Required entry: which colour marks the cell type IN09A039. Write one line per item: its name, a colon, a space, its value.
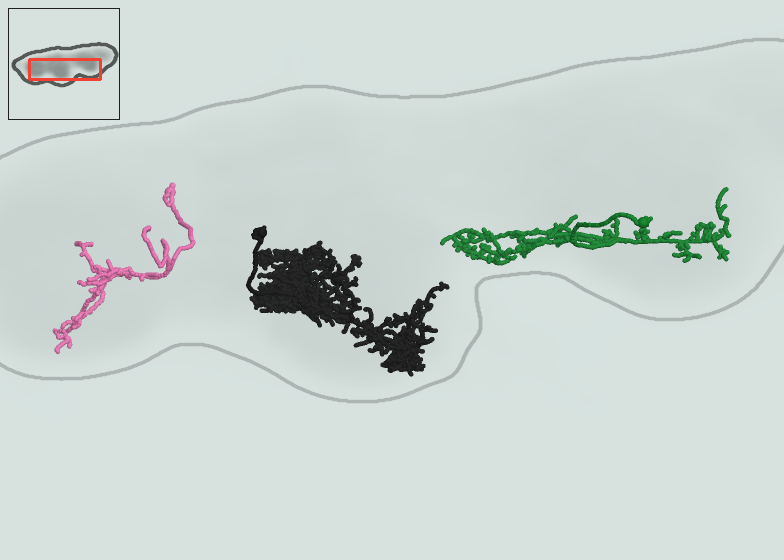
colour: green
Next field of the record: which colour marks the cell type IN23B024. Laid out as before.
colour: pink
